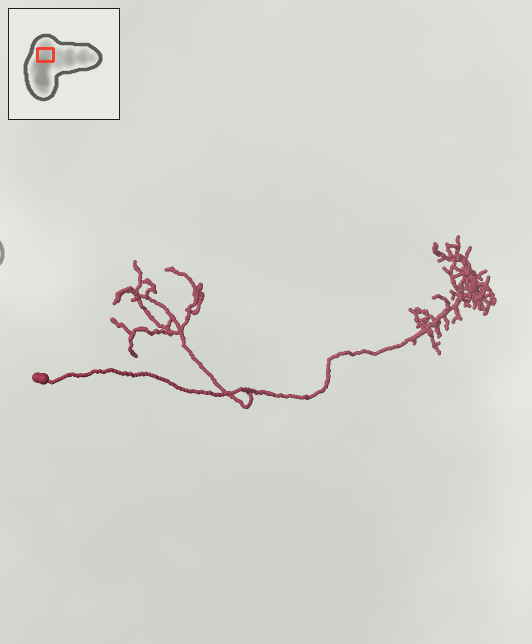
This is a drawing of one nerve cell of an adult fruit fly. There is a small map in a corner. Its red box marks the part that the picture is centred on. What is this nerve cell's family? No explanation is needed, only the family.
hemilineage VPNv1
